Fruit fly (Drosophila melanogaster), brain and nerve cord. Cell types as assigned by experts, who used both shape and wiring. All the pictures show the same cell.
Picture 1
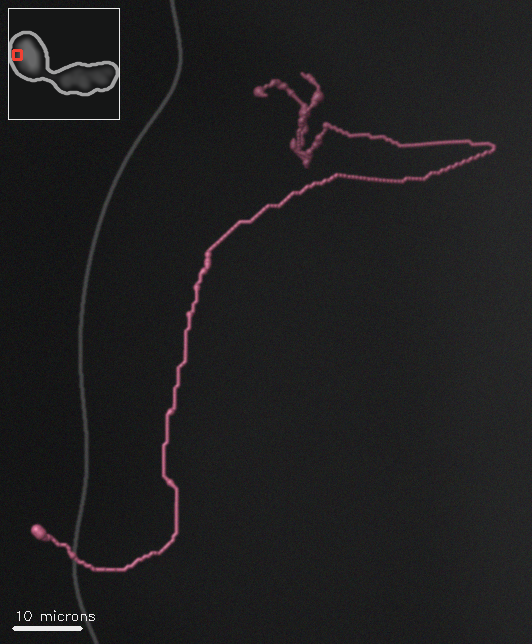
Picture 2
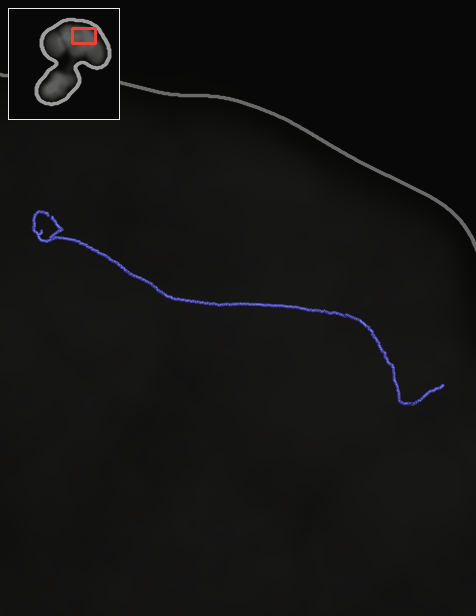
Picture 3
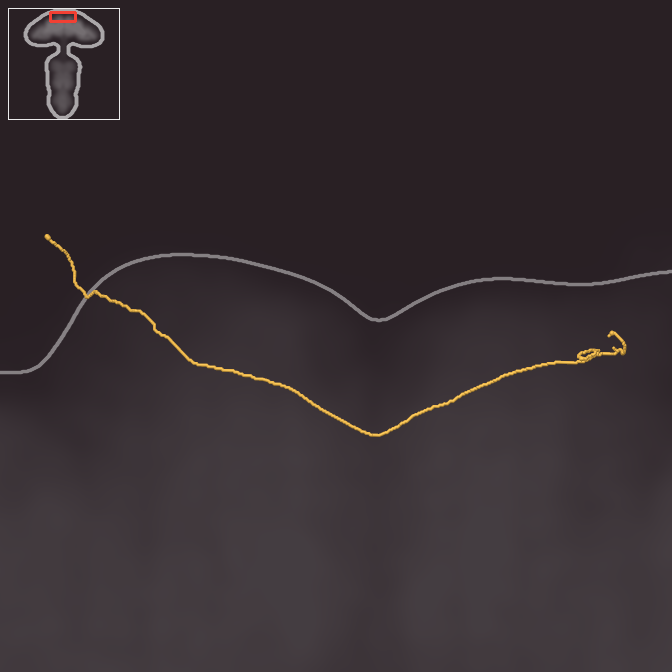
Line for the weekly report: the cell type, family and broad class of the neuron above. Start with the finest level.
ORN_DL3; class olfactory; sensory neuron entering the brain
